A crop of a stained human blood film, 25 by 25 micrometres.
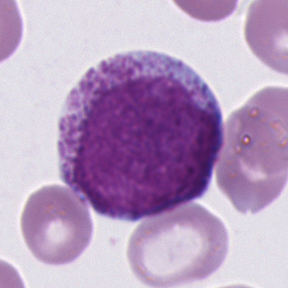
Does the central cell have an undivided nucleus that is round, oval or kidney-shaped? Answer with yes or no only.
Yes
